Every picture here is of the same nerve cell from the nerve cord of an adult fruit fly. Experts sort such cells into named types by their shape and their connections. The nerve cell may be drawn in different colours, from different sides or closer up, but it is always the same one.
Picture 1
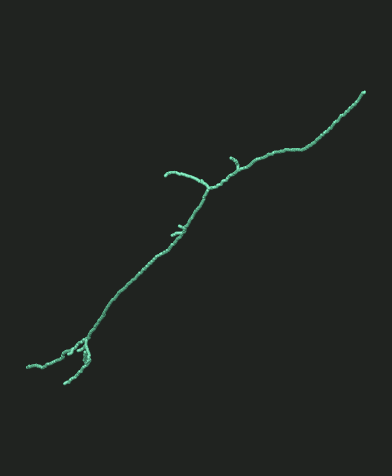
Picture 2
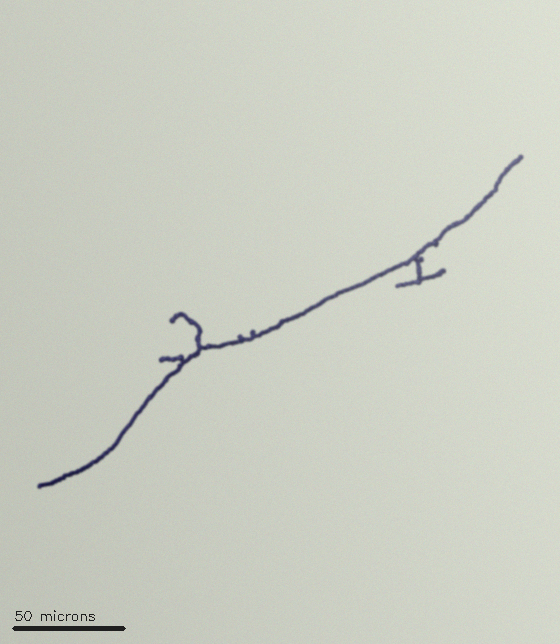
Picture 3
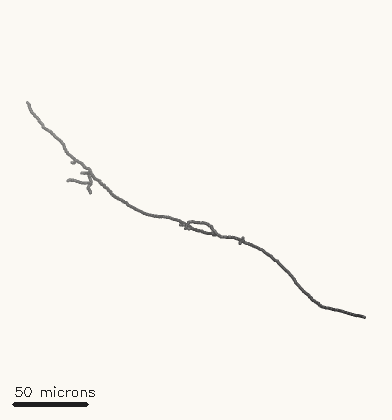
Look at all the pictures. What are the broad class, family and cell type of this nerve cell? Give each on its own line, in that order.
descending neuron
hemilineage PSp2
DNp17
